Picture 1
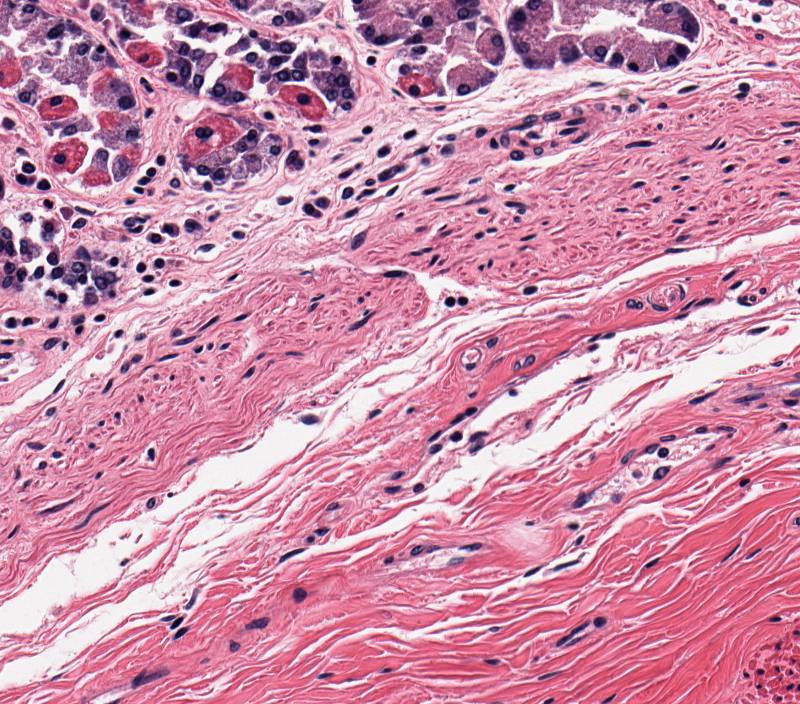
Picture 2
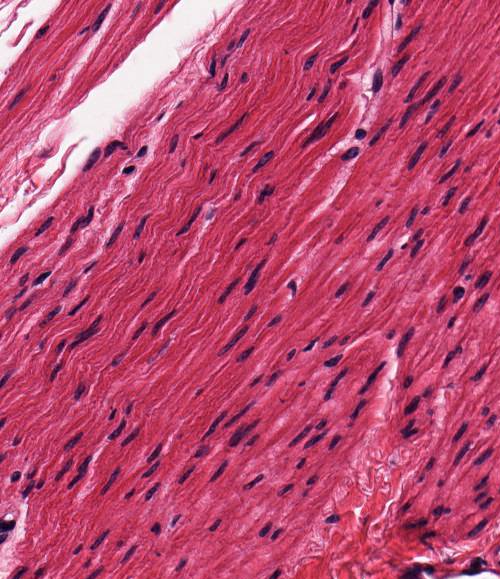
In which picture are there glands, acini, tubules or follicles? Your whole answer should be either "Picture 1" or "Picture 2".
Picture 1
